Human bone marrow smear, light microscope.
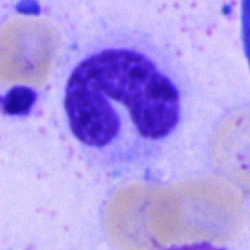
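Band neutrophil in the middle of the field, its nucleus bent into a curved horseshoe with the open side facing downward. The chromatin is dark purple and coarsely clumped. Around it the cytoplasm of this band neutrophil is pale lilac, not deep blue, with fine pinkish-violet granules scattered through it.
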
